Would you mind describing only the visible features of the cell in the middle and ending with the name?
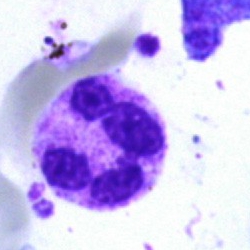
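Lobes placed around the cell edge, cytoplasm showing in the middle. Outline round. Granules fine, dust-like, pinkish-purple, spread through the cytoplasm. No cytoplasmic vacuoles seen. Segmented neutrophil.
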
